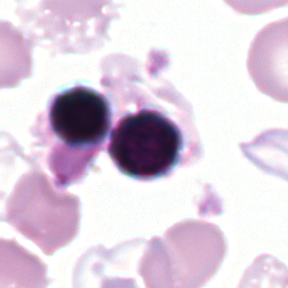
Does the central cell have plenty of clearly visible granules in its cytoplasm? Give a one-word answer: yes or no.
No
